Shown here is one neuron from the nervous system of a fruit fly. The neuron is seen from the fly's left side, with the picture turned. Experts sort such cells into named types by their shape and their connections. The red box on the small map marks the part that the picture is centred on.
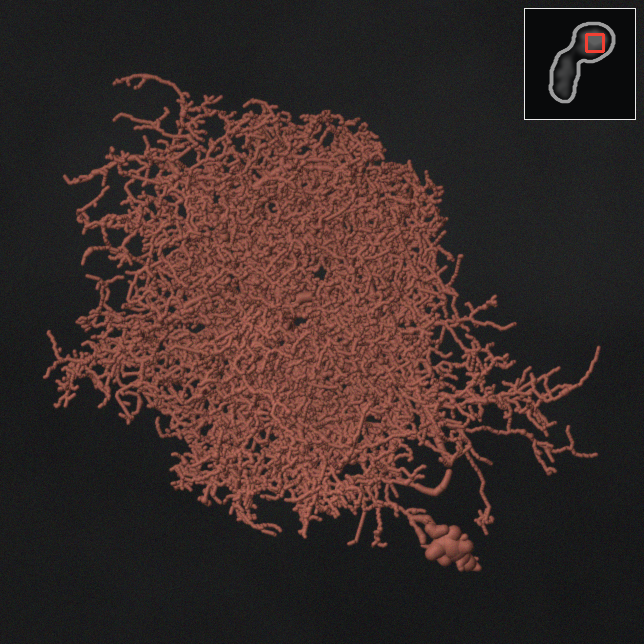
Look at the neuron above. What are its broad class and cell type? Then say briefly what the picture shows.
It is a central-brain intrinsic neuron. The cell type is AVLP001. More than a hundred branch ends can be seen. In this view it is about as wide as it is tall.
